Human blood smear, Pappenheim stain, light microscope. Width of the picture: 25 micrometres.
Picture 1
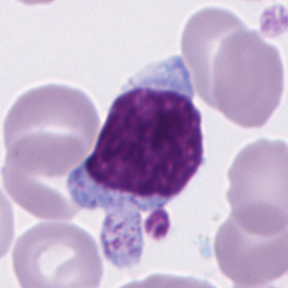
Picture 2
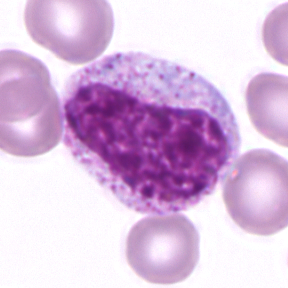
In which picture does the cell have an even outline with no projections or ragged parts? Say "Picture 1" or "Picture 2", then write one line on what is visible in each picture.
Picture 2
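Picture 1: A tongue-shaped extension of cytoplasm reaches downward from the lower left of the cell.
Picture 2: The cell outline is a smooth oval without surface projections.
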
